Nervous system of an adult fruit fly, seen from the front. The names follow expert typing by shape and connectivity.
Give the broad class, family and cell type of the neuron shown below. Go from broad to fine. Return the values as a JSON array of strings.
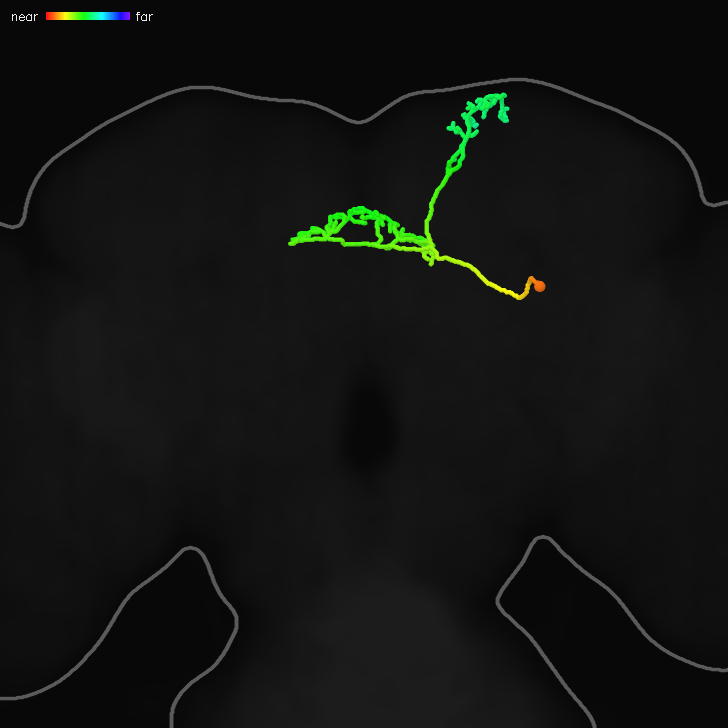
["central-brain intrinsic neuron", "hemilineage AOTUv4_ventral", "FB8E"]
